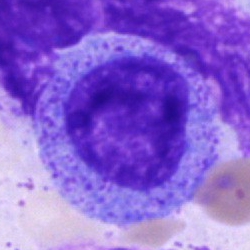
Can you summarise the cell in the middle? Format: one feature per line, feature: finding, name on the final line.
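Outline: round
Chromatin: dark purple, patchy paler areas
Granules: small, dark purple, scattered through cytoplasm
Vacuoles: none visible
Name: promyelocyte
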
